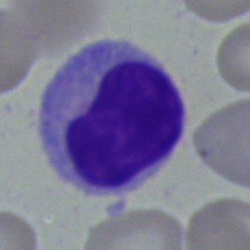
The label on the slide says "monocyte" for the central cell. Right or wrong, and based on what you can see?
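The nucleus is kidney-shaped, notched on its upper-left side, and lies off-centre toward the right of the cell. Its chromatin is dense and stains dark purple, and no nucleoli are visible. The pale lilac-blue cytoplasm forms a broad rim on the left and a thin rim on the right.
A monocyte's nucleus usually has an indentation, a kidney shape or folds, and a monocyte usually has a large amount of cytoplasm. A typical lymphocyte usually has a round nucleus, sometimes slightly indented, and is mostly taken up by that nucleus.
The notched kidney shape therefore sides with monocyte rather than lymphocyte, and the broad left rim of cytoplasm agrees with the ample cytoplasm of a monocyte. This cell is a monocyte.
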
